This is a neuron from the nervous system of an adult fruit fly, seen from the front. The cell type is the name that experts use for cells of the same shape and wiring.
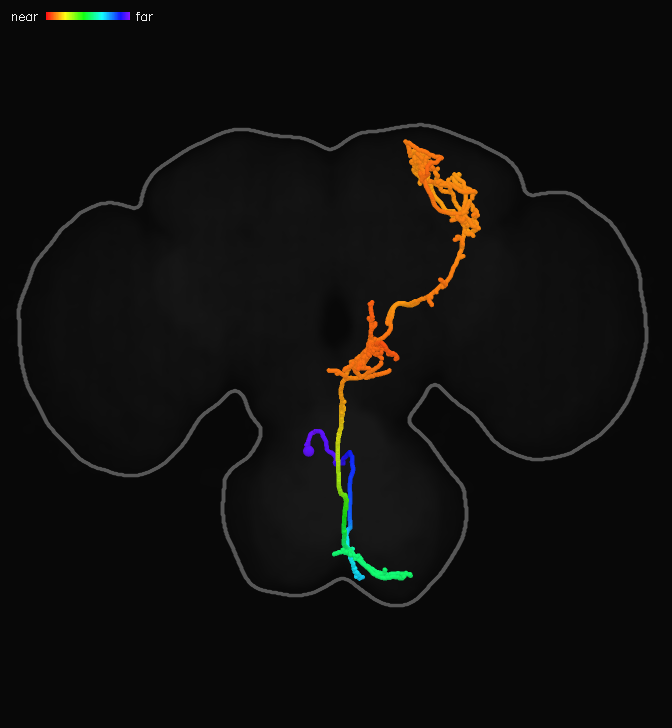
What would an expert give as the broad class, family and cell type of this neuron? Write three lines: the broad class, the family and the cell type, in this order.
ascending neuron
hemilineage 09B
AN09B033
